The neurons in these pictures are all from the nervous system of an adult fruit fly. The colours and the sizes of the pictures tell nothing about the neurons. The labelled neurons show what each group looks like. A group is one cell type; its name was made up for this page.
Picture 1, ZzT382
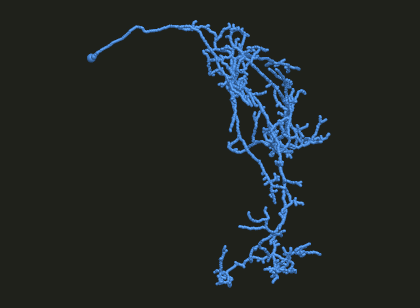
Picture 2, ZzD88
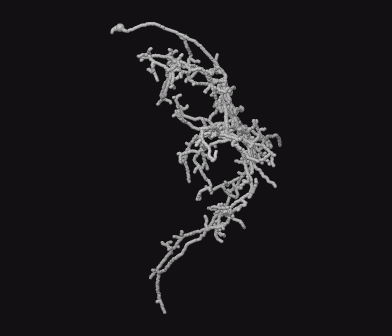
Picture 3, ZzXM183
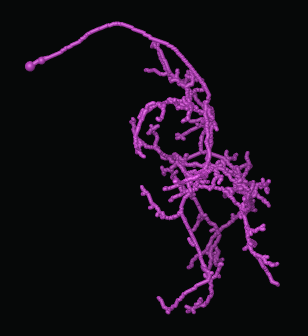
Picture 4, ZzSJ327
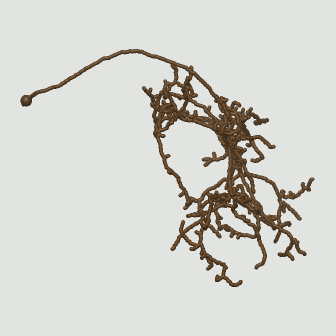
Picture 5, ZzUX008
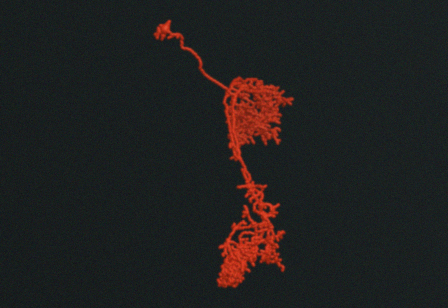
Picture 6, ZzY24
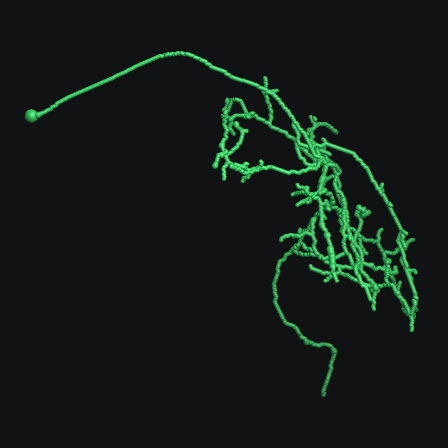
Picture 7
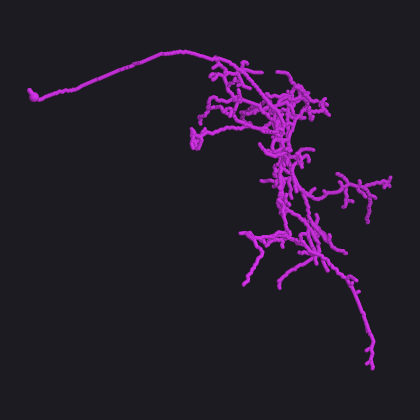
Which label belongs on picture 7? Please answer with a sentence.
It belongs to ZzSJ327.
